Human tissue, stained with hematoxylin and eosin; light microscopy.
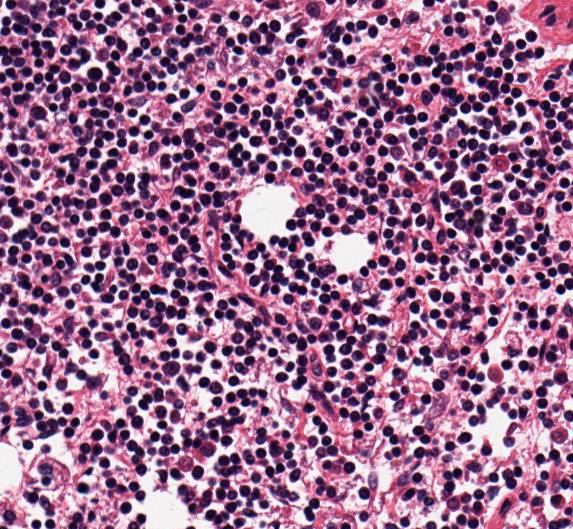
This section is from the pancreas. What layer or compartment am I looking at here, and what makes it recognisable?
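Lymphoid tissue is what fills this field. Check the cells: most are small lymphocytes with round, dark, dense nuclei and scant cytoplasm, densely packed.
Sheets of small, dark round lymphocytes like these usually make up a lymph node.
Check the layout: a diffuse sheet without follicles across the whole field. Check for glands: there is no epithelium and no gland anywhere, so no acini of large, two-toned acinar cells. A few larger cells with paler oval nuclei and more abundant pink cytoplasm lie scattered among the lymphocytes.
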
